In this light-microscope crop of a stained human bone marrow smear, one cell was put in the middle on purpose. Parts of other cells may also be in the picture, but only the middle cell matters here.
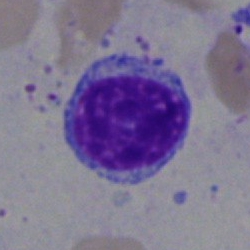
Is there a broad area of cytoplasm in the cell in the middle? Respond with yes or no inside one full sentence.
No, what surrounds the nucleus is just a narrow rim of cytoplasm.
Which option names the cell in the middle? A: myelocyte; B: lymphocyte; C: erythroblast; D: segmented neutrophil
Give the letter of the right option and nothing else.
B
